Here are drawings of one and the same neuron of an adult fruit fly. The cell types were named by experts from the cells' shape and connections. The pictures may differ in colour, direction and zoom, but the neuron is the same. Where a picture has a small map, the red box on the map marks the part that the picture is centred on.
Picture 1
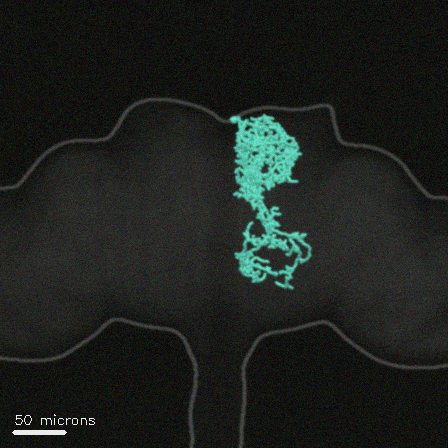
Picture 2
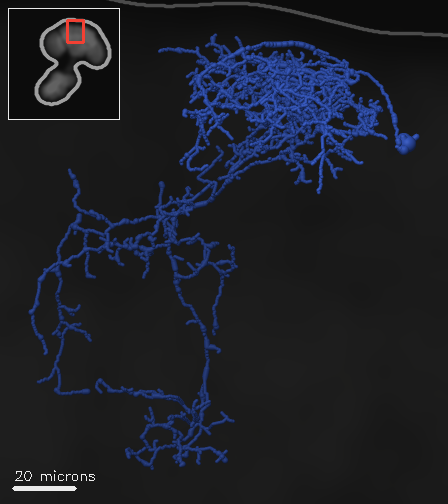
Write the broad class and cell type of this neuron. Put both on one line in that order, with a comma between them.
central-brain intrinsic neuron, SMP077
